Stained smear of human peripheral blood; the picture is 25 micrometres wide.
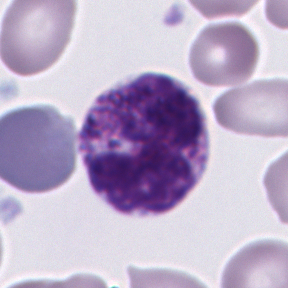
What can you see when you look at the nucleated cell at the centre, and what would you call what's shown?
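Nice smooth, round outline on this one. Coarse dark purple granules are sprinkled all over it, right across the nucleus too, so you only partly see the nuclear outline under them. There aren't any vacuoles. It's a basophil.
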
